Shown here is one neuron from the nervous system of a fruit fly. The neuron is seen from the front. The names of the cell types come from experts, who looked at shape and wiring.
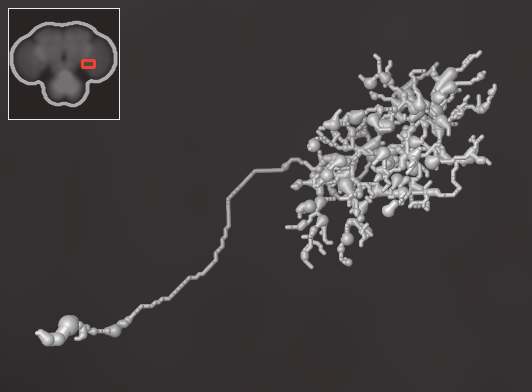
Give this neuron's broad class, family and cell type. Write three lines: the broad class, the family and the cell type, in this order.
optic-lobe intrinsic neuron
LPi
LPi2e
